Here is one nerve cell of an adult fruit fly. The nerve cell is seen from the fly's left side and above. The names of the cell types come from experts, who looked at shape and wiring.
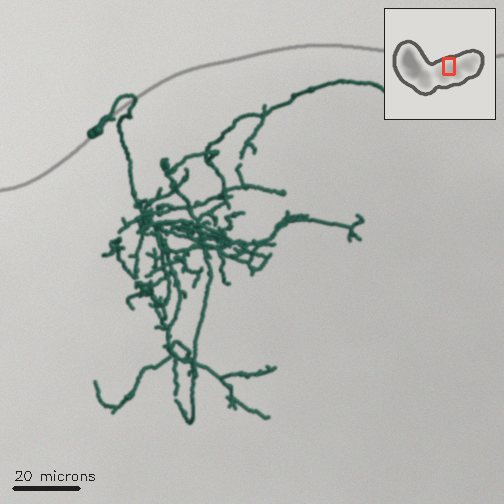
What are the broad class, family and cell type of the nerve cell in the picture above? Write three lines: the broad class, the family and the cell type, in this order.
nerve-cord intrinsic neuron
hemilineage 17A
IN17A107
